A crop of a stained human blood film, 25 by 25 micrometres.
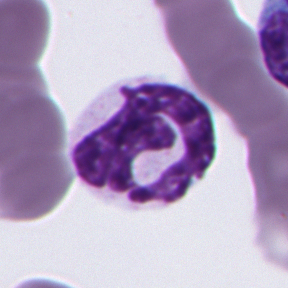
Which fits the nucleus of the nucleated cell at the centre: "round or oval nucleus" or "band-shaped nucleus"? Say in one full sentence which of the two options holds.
The nucleus is a bent band and not a compact round or oval mass, and has no lobes.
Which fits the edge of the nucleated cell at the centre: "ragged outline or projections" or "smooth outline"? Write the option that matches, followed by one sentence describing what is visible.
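Smooth outline. The cell outline is round and smooth.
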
